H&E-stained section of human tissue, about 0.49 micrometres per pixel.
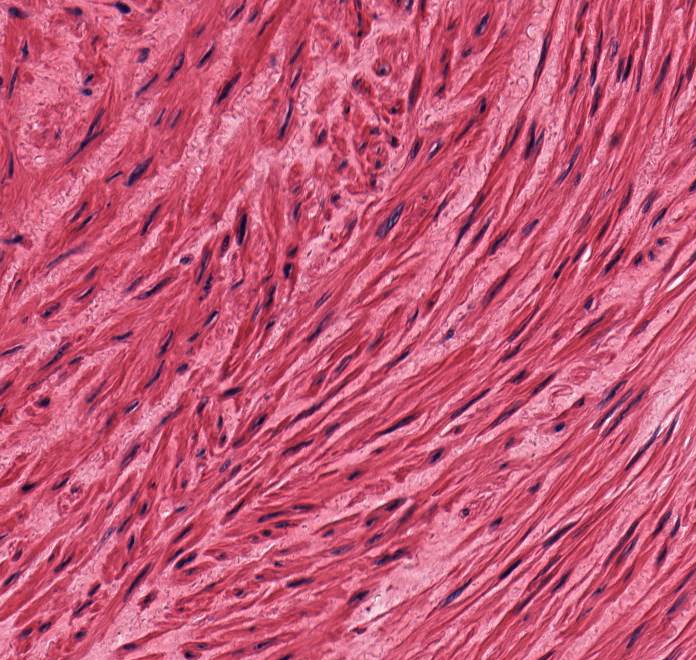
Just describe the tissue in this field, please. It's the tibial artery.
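Spindle cells fill the whole field in long bundles sweeping diagonally from lower left toward upper right. Their nuclei are dark purple, elongated, mostly blunt-ended, parallel to their bundle. Near the top centre some bundles are cut more across, so nuclei there look short and rounded. Cytoplasm is abundant, bright pink, finely fibrillar along the cell length.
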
